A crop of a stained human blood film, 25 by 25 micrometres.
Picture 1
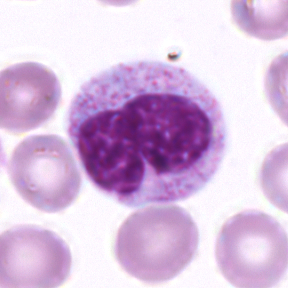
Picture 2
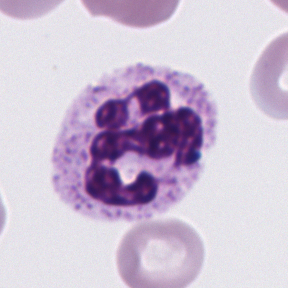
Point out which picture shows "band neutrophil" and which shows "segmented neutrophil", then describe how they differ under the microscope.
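The band neutrophil appears in picture 1 and the segmented neutrophil in picture 2. In the band neutrophil the nucleus is indented by a notch on its lower side and sits low in the cell, leaving a wider band of cytoplasm above it; in the segmented neutrophil the nucleus is made up of lobes.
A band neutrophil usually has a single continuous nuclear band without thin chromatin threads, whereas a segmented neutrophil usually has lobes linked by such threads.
The segmented neutrophil's chromatin is dark purple and coarsely clumped. The band neutrophil carries many fine reddish granules throughout its cytoplasm, and the segmented neutrophil's cytoplasm shows no visible vacuoles. Several features are shared: both cells have a round, smooth outline, pale pinkish-lilac cytoplasm and no visible nucleoli.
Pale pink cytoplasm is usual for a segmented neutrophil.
For the band neutrophil, the cell measures about 13 micrometres across and the nucleus about 12 by 9 micrometres, the nucleus filling about 50% of the cell's area.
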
